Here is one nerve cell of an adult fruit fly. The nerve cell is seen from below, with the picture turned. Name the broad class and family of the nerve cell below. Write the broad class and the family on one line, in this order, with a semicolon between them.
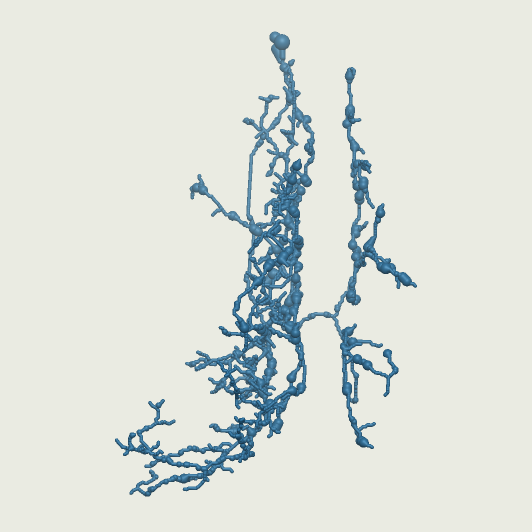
central-brain intrinsic neuron; hemilineage SMPad1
